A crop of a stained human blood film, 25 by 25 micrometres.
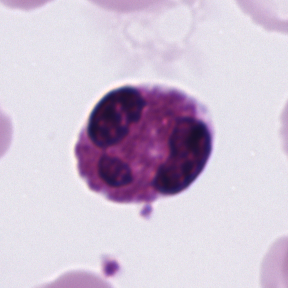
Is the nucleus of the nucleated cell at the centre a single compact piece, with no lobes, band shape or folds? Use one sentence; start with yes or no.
No, into separate lobes the nucleus of the cell is divided.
